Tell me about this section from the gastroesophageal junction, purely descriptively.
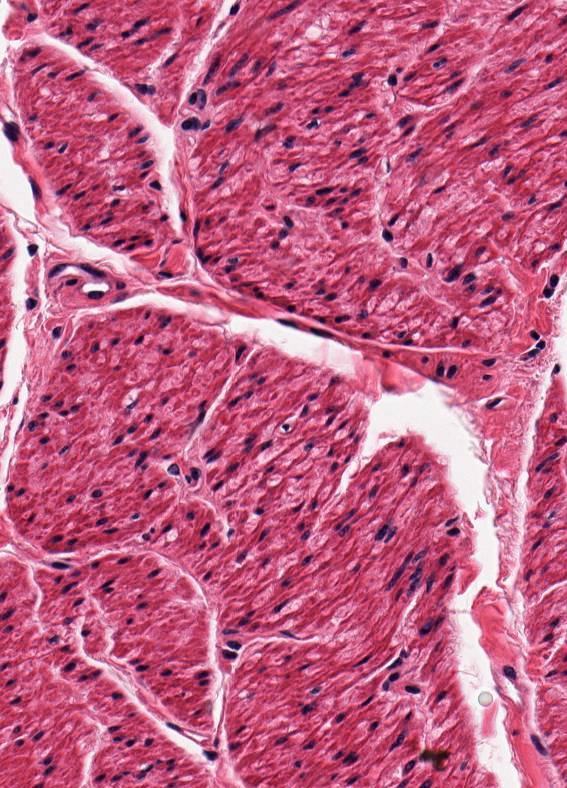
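Bundles of smooth muscle fill the field, separated by thin connective tissue septa. Muscle cells in neighbouring bundles run in different directions. Their nuclei are elongated, dark purple and blunt-ended. The septa are thin, pale pink and contain few cells.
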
